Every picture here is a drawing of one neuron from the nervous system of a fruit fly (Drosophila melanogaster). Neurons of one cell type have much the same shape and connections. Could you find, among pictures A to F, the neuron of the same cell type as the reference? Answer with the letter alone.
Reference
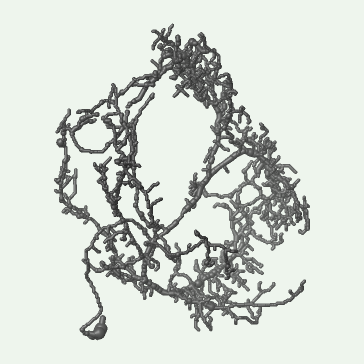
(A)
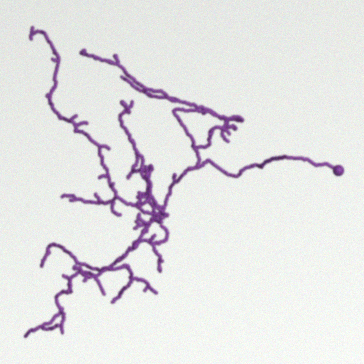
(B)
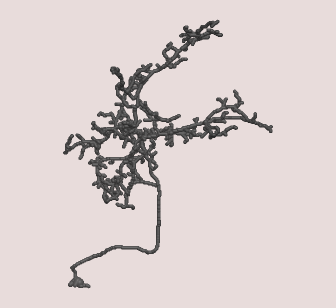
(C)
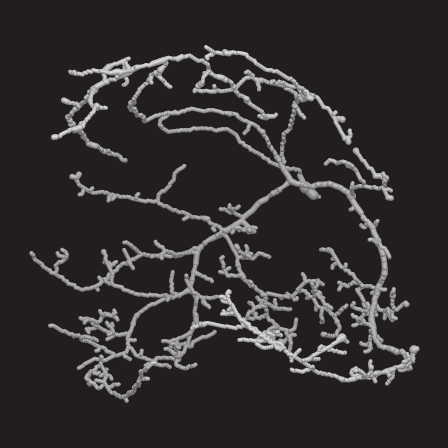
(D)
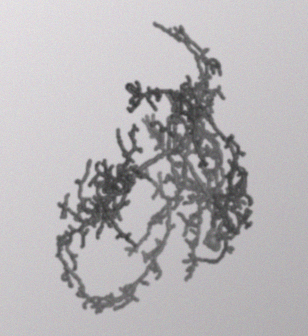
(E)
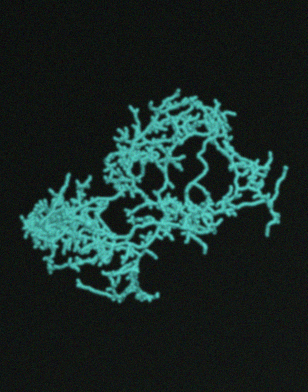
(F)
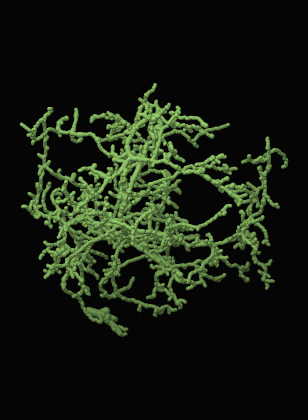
E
